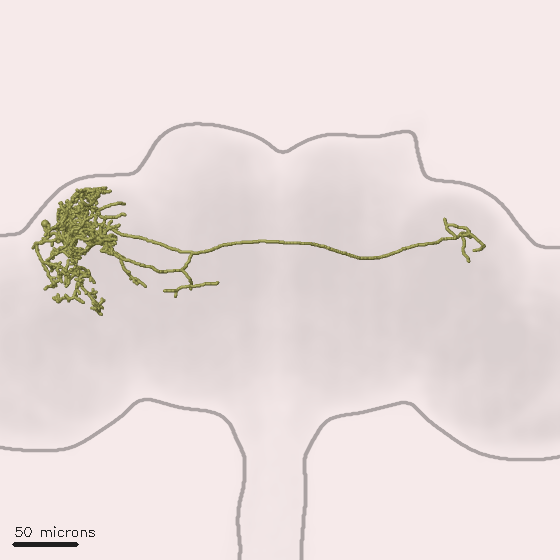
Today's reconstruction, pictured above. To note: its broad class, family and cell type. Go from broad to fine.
central-brain intrinsic neuron; hemilineage VLPl&p2_lateral; AVLP110_a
